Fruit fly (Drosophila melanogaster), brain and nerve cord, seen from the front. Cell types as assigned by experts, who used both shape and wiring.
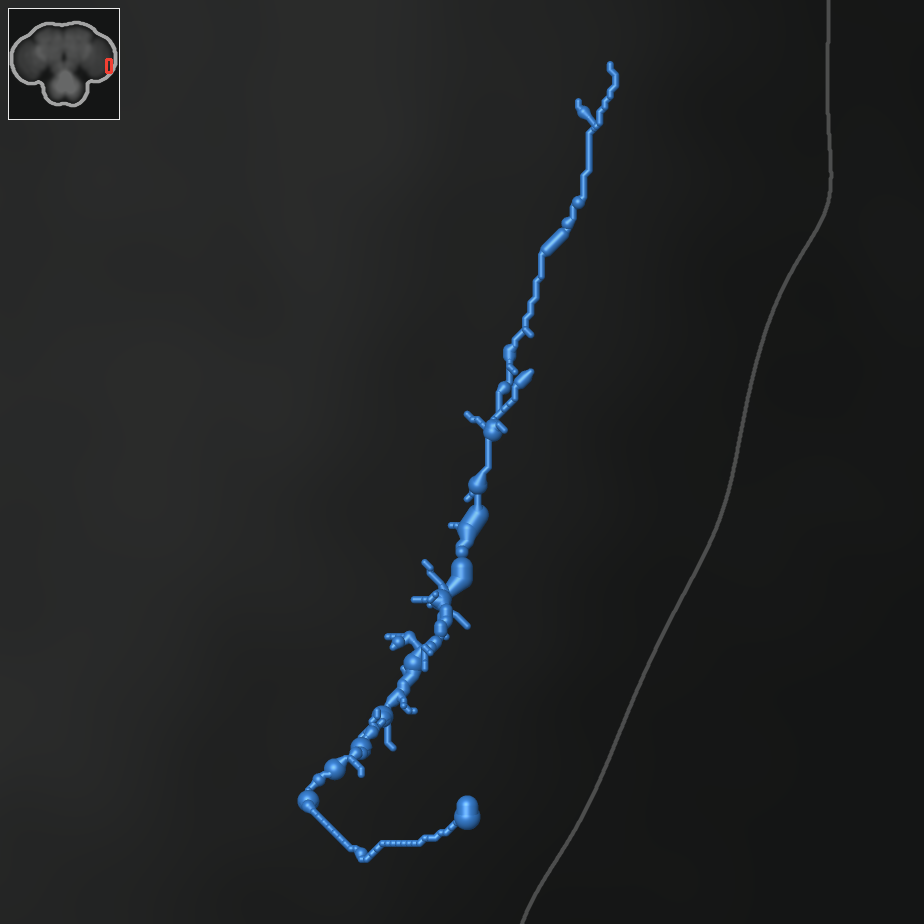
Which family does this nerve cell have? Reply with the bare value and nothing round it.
Dm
